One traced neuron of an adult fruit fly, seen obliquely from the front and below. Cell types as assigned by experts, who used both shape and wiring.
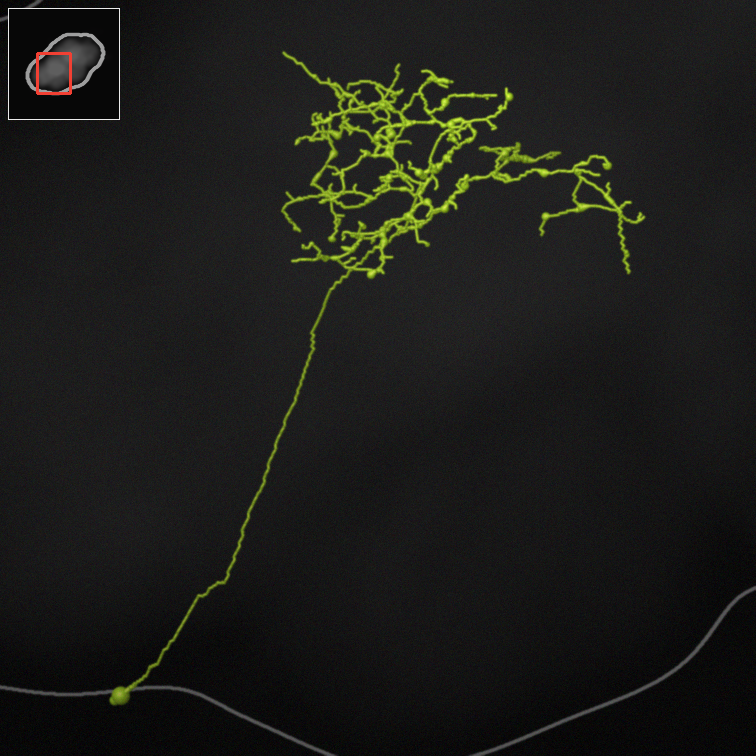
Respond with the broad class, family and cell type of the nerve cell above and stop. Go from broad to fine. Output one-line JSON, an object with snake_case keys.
{"broad_class": "nerve-cord intrinsic neuron", "family": "hemilineage 05B", "cell_type": "IN05B090"}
